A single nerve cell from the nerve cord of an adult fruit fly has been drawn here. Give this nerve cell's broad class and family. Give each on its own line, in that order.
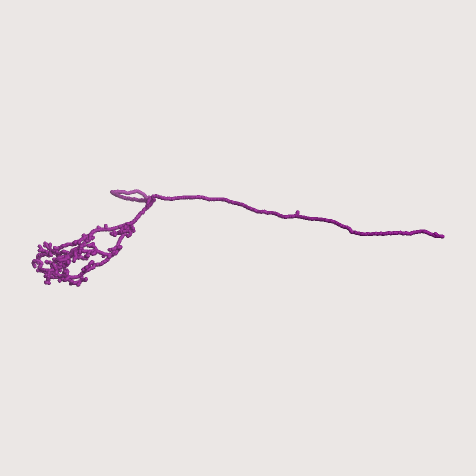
nerve-cord intrinsic neuron
hemilineage 23B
